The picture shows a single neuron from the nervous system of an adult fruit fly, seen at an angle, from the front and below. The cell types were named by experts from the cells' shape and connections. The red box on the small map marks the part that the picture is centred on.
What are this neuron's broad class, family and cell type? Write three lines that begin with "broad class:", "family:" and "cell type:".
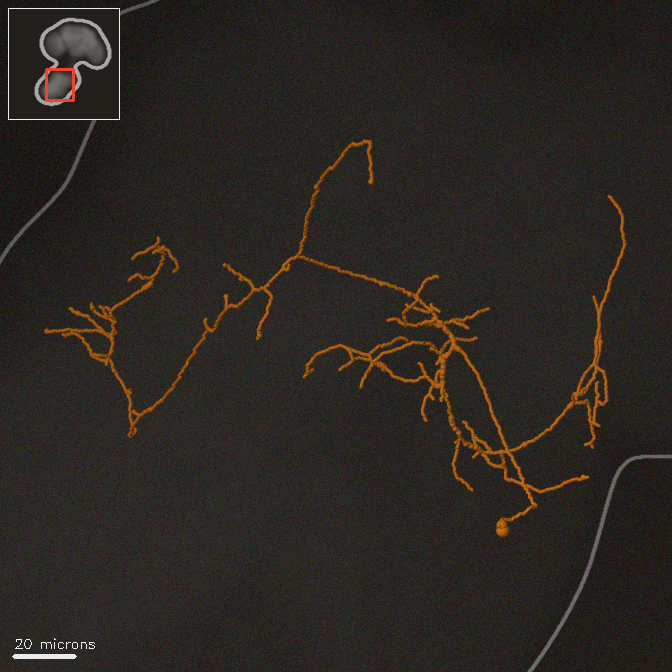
broad class: nerve-cord intrinsic neuron
family: hemilineage 07B
cell type: IN07B073_c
